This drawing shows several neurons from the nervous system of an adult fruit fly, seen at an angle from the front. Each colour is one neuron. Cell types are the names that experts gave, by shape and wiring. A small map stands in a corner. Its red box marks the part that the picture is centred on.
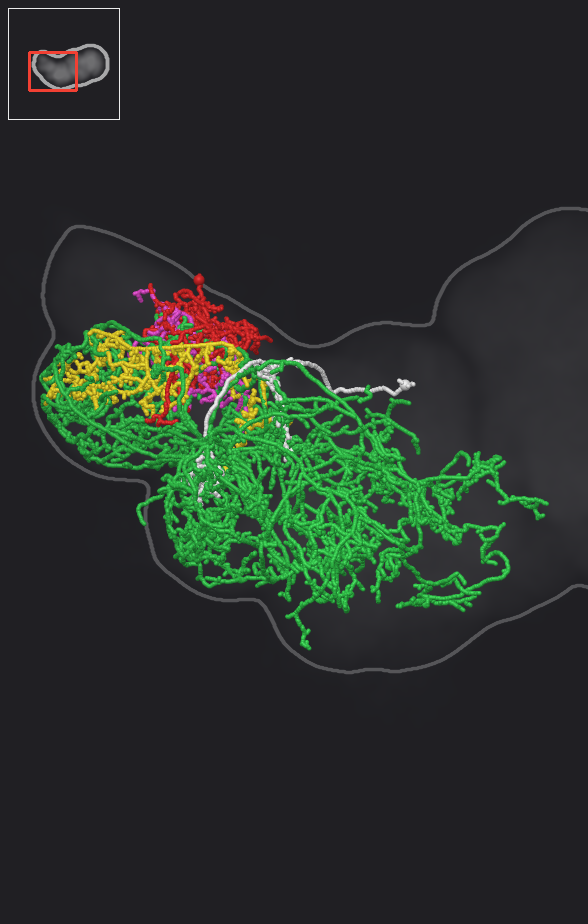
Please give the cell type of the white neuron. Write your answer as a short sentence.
The cell type is IN19B054.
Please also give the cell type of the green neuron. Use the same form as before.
The cell type is INXXX008.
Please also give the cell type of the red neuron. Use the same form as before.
The cell type is INXXX192.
